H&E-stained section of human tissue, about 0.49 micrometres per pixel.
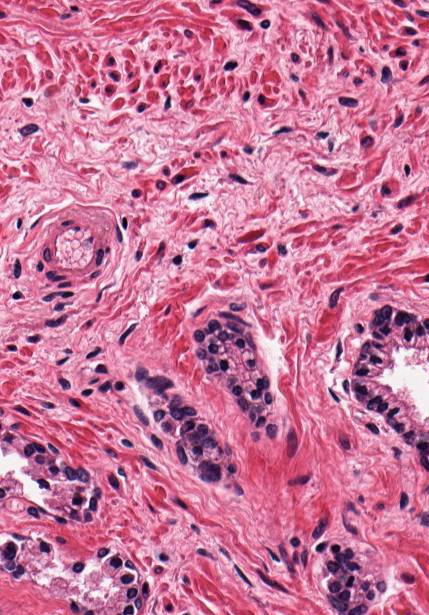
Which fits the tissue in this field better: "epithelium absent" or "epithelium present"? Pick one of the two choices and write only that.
Epithelium present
